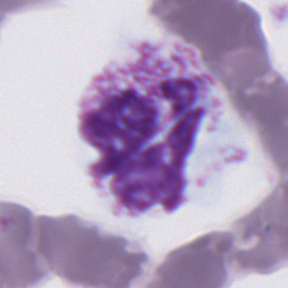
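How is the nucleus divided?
Into several irregular lobes that overlap one another.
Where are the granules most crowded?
Above the nucleus.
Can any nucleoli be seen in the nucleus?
No, none are visible.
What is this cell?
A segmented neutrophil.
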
